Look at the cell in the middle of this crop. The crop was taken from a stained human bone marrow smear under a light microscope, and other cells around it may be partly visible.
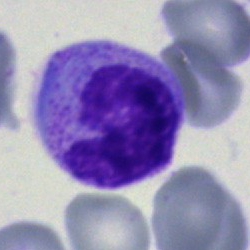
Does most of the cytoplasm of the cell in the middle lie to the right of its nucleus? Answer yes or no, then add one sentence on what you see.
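No. The nucleus sits off-centre toward the right side of the cell.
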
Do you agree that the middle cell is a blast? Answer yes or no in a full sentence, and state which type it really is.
No, looking at the central cell, it is a monocyte rather than a blast.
